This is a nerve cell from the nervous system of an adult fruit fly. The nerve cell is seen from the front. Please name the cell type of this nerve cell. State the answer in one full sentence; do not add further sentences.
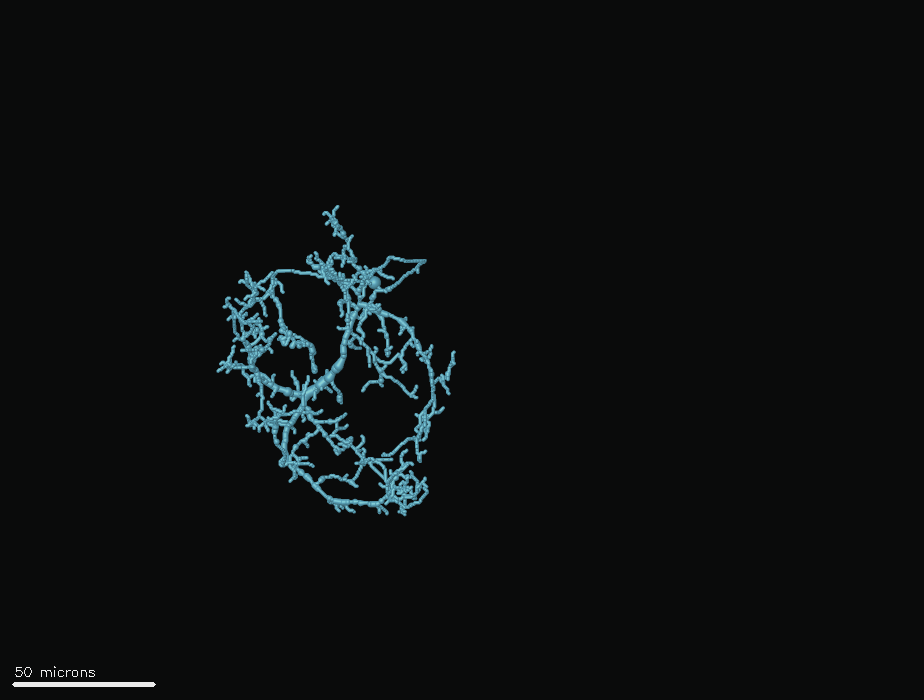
The type of this nerve cell is the cell type IN03A039.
